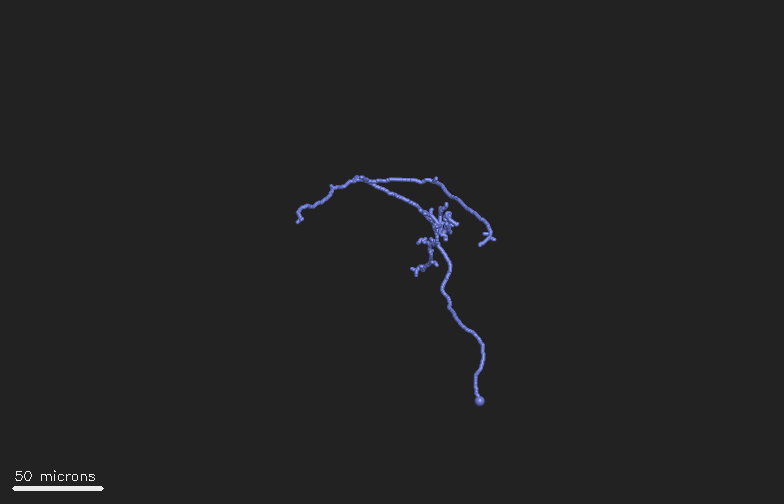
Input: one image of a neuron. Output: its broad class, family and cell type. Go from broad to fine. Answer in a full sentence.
A central-brain intrinsic neuron of class CX, type FS3_c.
